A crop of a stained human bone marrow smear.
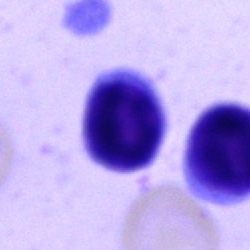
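Lymphocyte: in this cell from the middle of the smear, hardly any cytoplasm can be distinguished from the nucleus. Its staining is slightly paler towards the centre than at the rim. No vacuoles are visible, and the surface carries no projections.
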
